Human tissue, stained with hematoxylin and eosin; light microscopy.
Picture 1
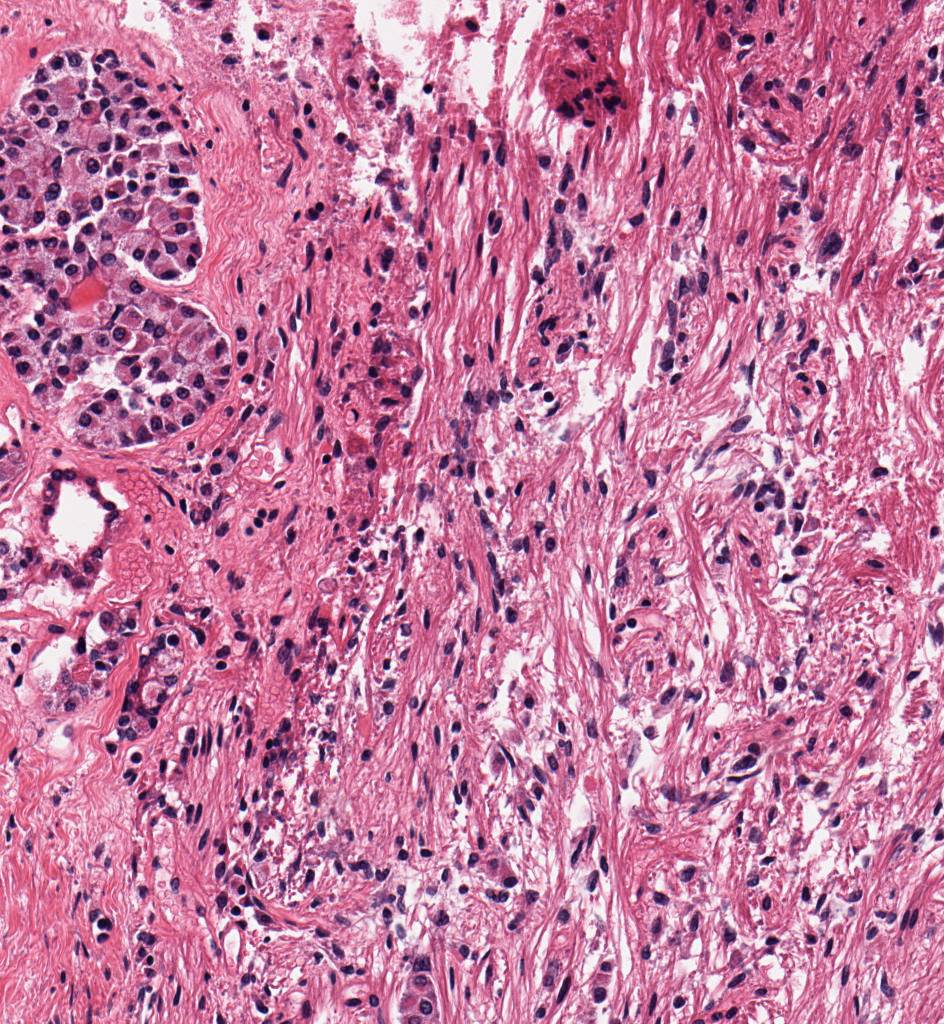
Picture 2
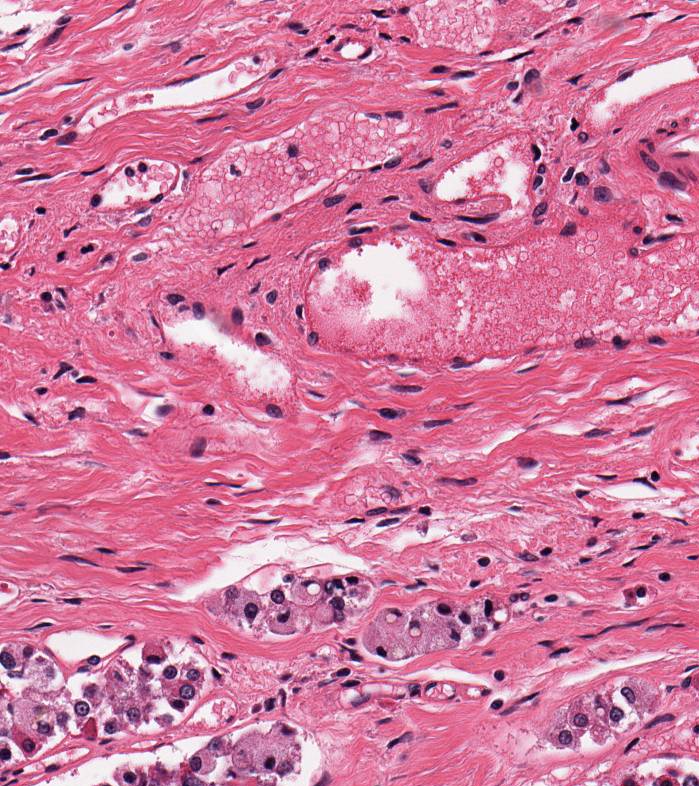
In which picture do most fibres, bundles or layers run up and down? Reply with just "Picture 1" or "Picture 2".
Picture 1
